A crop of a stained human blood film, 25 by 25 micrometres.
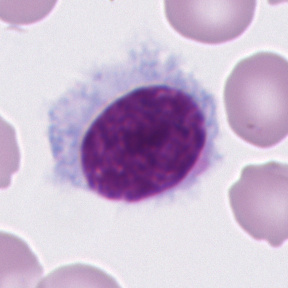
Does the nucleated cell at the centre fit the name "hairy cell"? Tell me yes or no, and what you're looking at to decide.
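Two features decide this cell: fine hair-like wisps of cytoplasm stand out all around its ragged edge, and the nucleus, about 12 by 9 micrometres, fills about 60% of the cell's area. The name hairy cell fits, and these features speak against typical lymphocyte.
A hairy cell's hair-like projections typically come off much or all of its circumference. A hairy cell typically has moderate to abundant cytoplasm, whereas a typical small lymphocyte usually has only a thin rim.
The cell is about 14 micrometres across; its pale blue cytoplasm is broadest on the upper left side of the nucleus, which lies toward the lower right. The nucleus is oval, with a smooth outline and no notch or fold.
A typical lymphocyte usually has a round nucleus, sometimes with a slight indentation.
The oval nucleus here sits less easily with that.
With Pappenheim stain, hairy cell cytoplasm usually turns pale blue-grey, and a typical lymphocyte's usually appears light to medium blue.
The pale blue seen here would fit either name. No distinct granules are seen in the cytoplasm.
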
